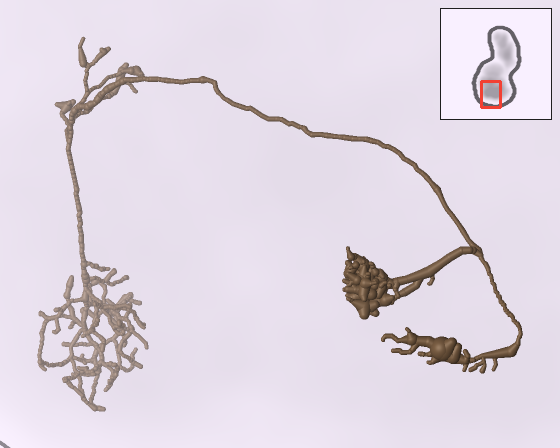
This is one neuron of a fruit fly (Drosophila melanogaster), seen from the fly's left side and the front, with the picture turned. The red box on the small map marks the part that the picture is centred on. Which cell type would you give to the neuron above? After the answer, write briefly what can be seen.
Its cell type is DM3_adPN. It is a central-brain intrinsic neuron. Its cell body lies at the lower right of the picture. Dozens of branch ends can be seen.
